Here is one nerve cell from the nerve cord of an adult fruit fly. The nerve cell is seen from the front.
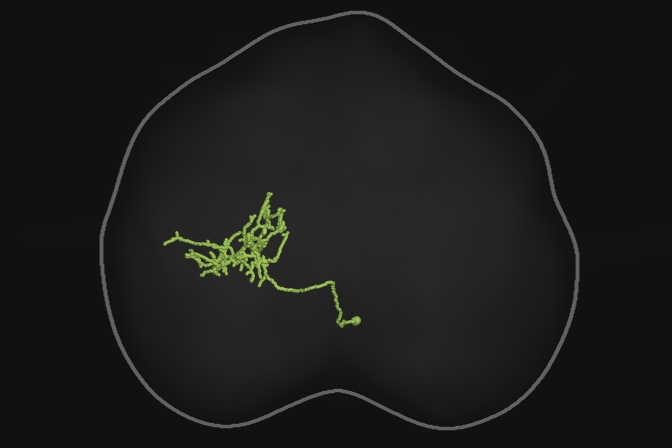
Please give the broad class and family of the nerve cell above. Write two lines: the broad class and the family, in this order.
nerve-cord intrinsic neuron
hemilineage 14A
